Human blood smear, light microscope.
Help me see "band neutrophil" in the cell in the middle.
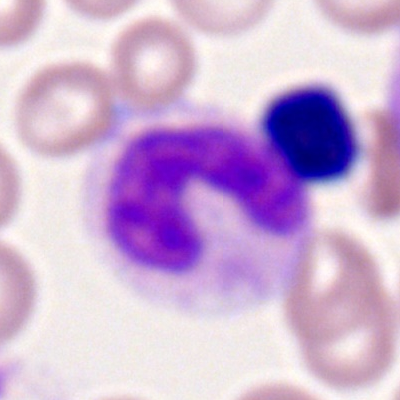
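Nucleus: one curved band, not divided into separate lobes; fits band neutrophil.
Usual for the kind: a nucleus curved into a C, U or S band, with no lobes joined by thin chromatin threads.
Open side of the curve faces lower right of the cell. Chromatin clumped, in darker and lighter purple patches; also fits.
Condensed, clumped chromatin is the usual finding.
Cytoplasm abundant, pale pinkish-lilac.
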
